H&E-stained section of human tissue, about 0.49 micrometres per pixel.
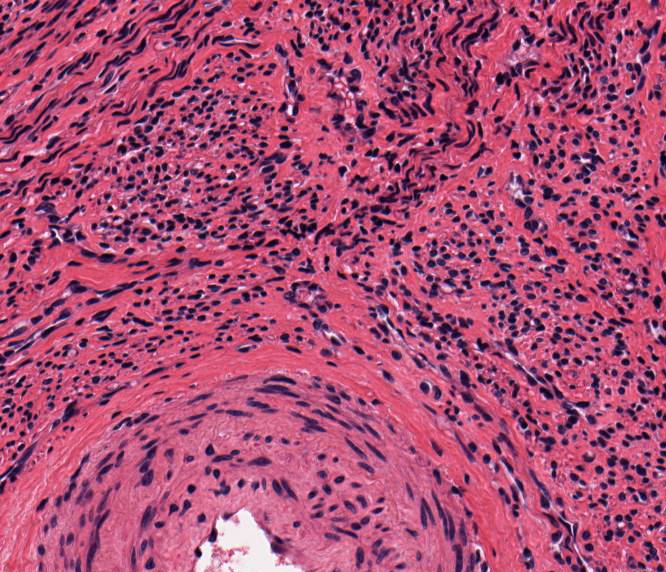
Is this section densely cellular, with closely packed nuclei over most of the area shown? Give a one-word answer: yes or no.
Yes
